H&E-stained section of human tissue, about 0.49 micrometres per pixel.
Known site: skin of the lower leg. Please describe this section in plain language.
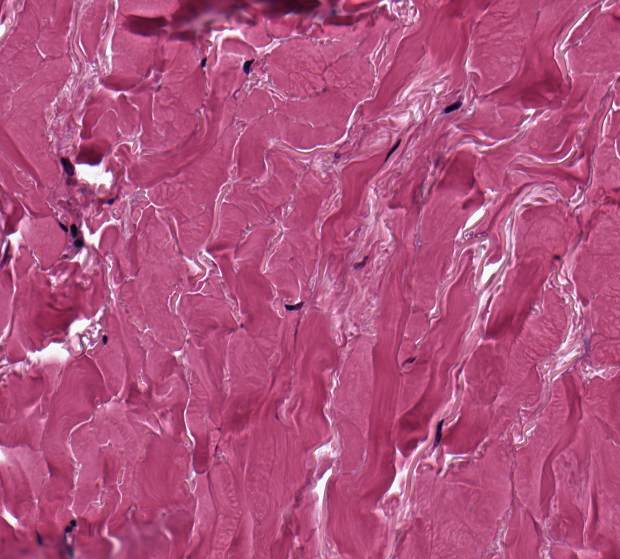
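No fat cells in field. Fibre bundles stain deep, fairly uniform pink. Thin white clefts with wispy pale strands separate bundles throughout. Nuclei sparse, small, dark, elongated, lying singly between bundles.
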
